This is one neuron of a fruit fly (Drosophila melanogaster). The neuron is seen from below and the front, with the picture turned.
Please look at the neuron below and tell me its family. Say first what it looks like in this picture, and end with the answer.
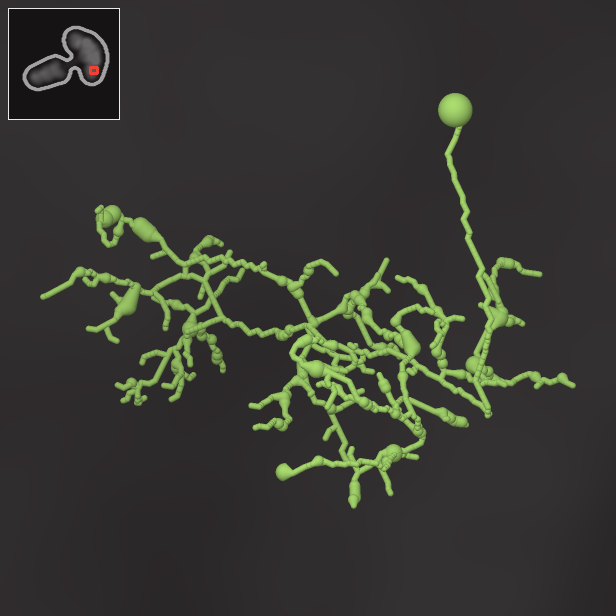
It lies in the brain. The cell body is at the upper right of the picture. Dozens of branch ends can be seen. It is an optic-lobe intrinsic neuron. Its family is Mi.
